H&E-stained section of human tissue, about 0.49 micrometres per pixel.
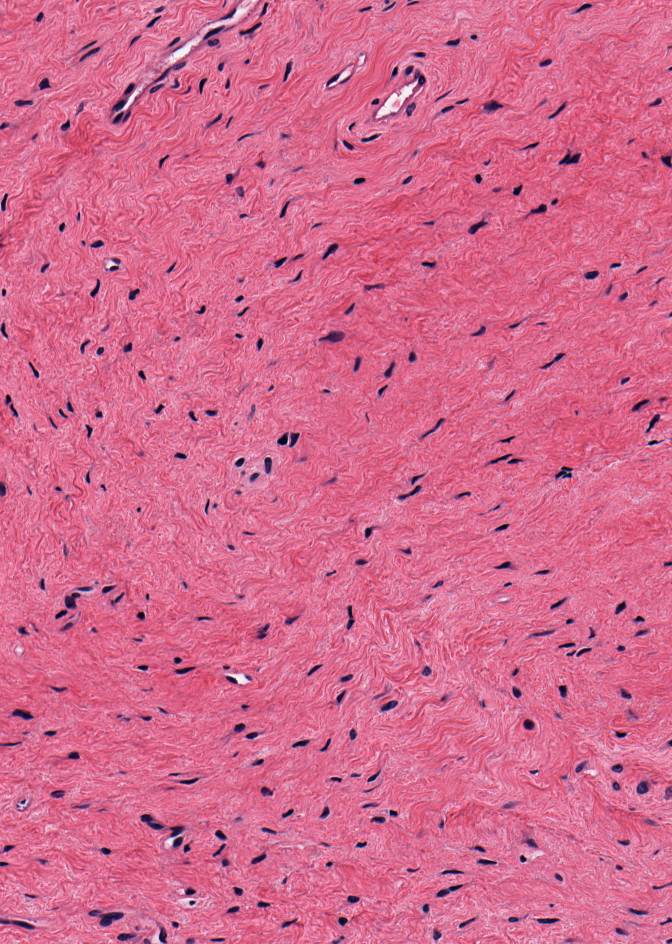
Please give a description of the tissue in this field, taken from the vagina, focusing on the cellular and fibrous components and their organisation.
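A uniform sheet of pink fibrous tissue fills the entire field. Its cells are sparse, their nuclei widely spaced and evenly scattered through an abundant pink fibrous matrix. The nuclei are small, dark and elongated, many slender and slightly curved. Neither cytoplasm nor cell borders can be distinguished from the surrounding pink fibres.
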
